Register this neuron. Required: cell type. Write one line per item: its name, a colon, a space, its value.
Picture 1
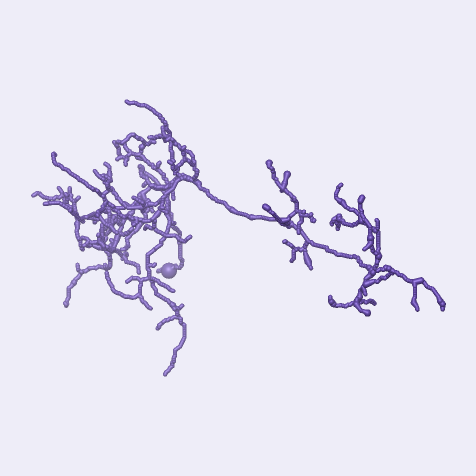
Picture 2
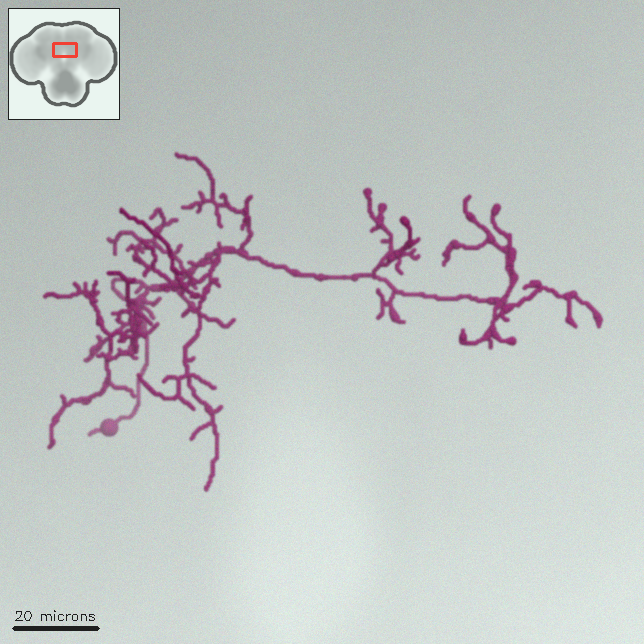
cell type: PS285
